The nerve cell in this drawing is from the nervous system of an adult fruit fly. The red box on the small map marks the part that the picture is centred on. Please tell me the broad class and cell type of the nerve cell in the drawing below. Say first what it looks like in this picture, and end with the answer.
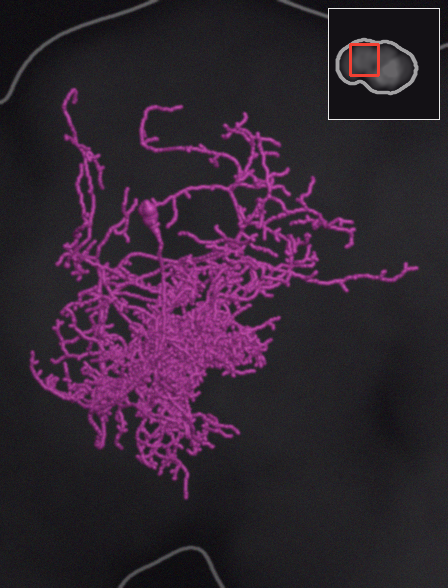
The picture shows more than a hundred branch ends. In this view it is about as wide as it is tall. It is a central-brain intrinsic neuron. Its cell type is AVLP531.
